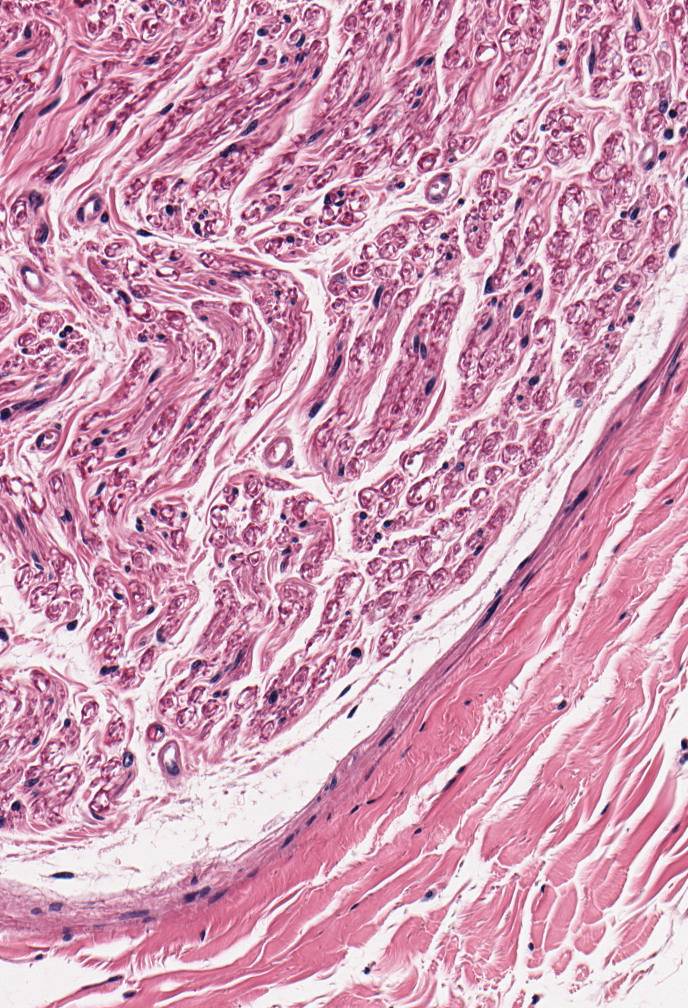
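Tibial nerve: nerve fibre bundles fill the upper left two-thirds, with a band of pink fibres in the lower right corner beyond a curved boundary. Many nerve fibres, cross-cut, are small round profiles: a pale clear ring around a small central dot. Nuclei in the bundles are few, small, dark, oval to elongated. The band's parallel, strongly eosinophilic fibres run diagonally from lower left to upper right, with sparse nuclei.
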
